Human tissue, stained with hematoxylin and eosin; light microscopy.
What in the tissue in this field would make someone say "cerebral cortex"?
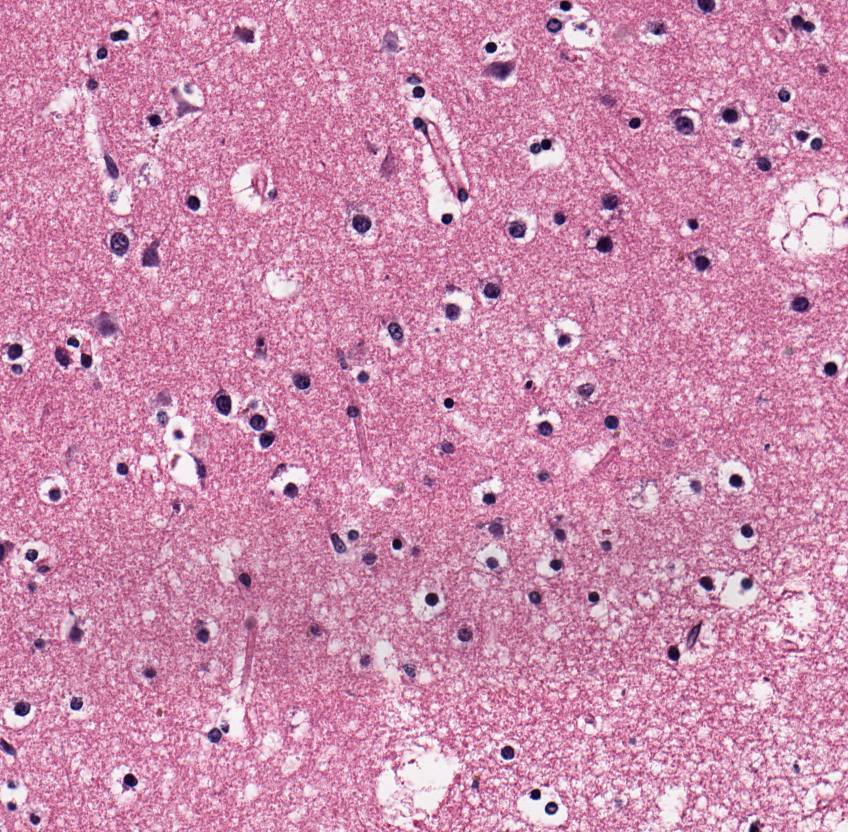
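Name: cerebral cortex. Field: fine, finely granular pink matrix, single cells scattered fairly evenly, no organised units. No epithelium, glands, collagen bundles or fat cells anywhere. Cluster of bubbly clear spaces at right edge, near top. Clear halos around cells and along vessels look like shrinkage artefact from processing.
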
